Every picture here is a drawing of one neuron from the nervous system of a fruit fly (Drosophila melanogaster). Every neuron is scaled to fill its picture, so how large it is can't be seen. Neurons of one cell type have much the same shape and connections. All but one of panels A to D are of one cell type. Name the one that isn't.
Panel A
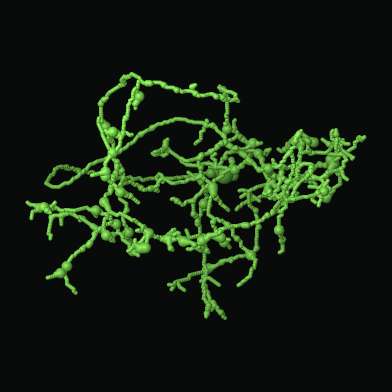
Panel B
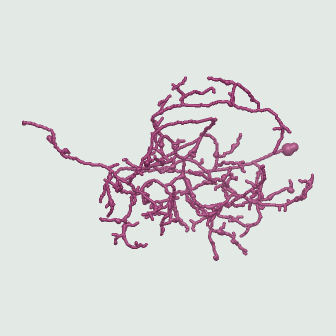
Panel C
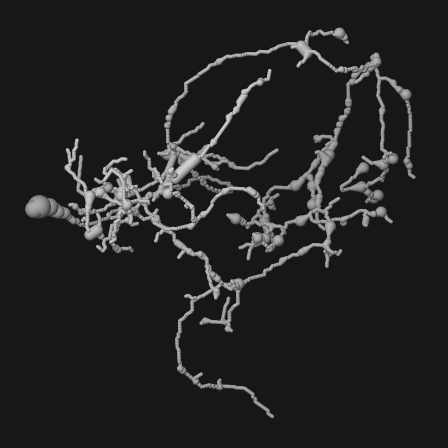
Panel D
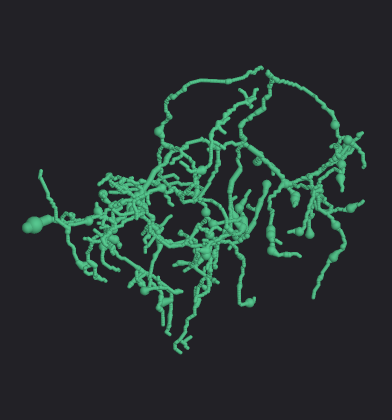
B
